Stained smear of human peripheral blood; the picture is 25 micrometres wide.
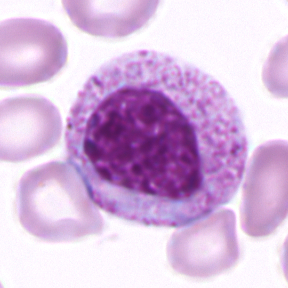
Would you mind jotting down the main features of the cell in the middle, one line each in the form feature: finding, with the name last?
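Outline: round, with a smooth edge
Diameter: about 16 micrometres
Nucleus: off-centre, toward the left side
Cytoplasm: broad rim around the nucleus
Granules: fine, reddish-violet, scattered throughout the cytoplasm
Identification: myelocyte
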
